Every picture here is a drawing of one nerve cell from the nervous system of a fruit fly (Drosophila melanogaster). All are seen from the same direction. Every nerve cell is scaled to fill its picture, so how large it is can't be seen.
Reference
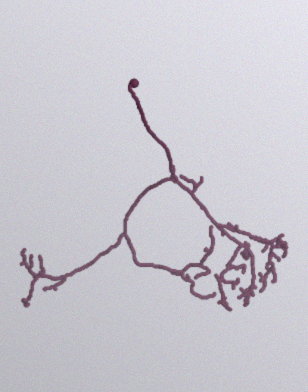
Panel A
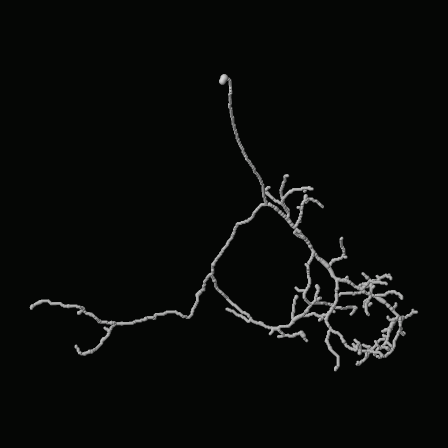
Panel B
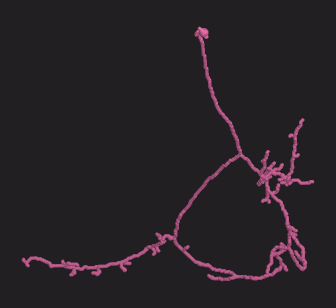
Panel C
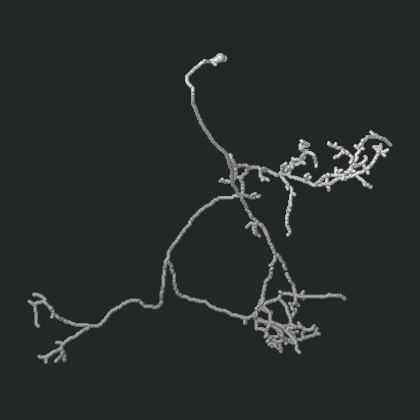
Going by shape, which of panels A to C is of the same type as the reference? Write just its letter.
A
